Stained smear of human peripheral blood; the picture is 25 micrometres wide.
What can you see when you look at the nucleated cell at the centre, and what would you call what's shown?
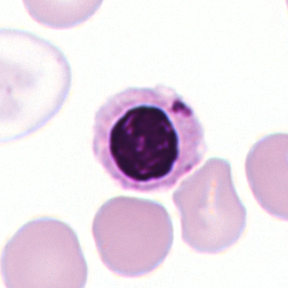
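First, the size: the cell is about 9 micrometres across, and its nucleus about 6 micrometres. That nucleus is round in outline, with no indentation or lobes, and it takes up about 50% of the cell's area. Its chromatin is very dark purple and densely clumped. The cytoplasm looks pale pinkish-lilac rather than blue. I also notice a small dark purple clump in the cytoplasm, above and to the right of the nucleus. The cell is a normoblast.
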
